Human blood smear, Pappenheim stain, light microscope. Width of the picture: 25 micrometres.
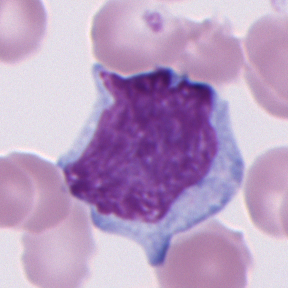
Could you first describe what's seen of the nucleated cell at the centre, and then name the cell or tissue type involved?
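A short, tapering tail of cytoplasm projects downward from the bottom of the cell. The nucleus has an irregular, angular outline, and no nucleoli can be seen within it. The cytoplasm contains no vacuoles. The cell is a monocyte.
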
